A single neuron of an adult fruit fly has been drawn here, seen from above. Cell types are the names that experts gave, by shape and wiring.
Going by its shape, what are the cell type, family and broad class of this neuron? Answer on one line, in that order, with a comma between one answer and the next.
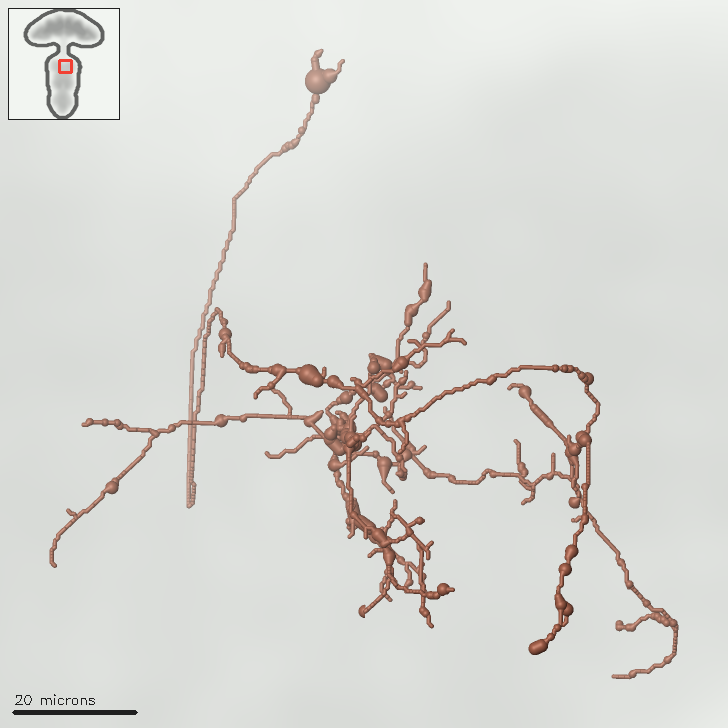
IN02A057, hemilineage 02A, nerve-cord intrinsic neuron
